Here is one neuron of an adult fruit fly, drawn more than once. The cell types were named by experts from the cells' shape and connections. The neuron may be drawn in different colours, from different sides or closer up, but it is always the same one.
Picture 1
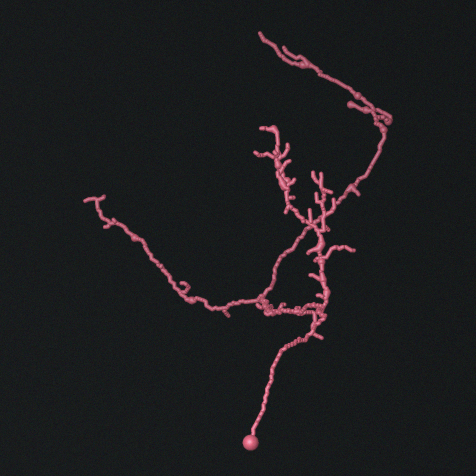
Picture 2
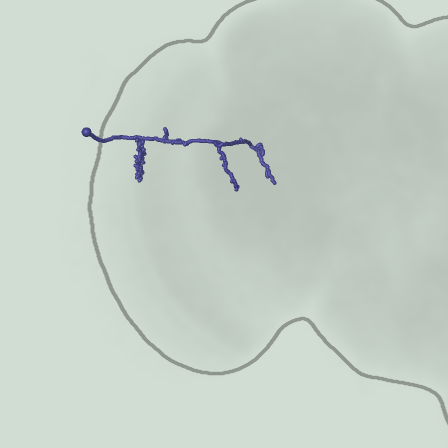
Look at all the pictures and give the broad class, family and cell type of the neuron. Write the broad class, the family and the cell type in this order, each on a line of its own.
optic-lobe intrinsic neuron
TmY
TmY9b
